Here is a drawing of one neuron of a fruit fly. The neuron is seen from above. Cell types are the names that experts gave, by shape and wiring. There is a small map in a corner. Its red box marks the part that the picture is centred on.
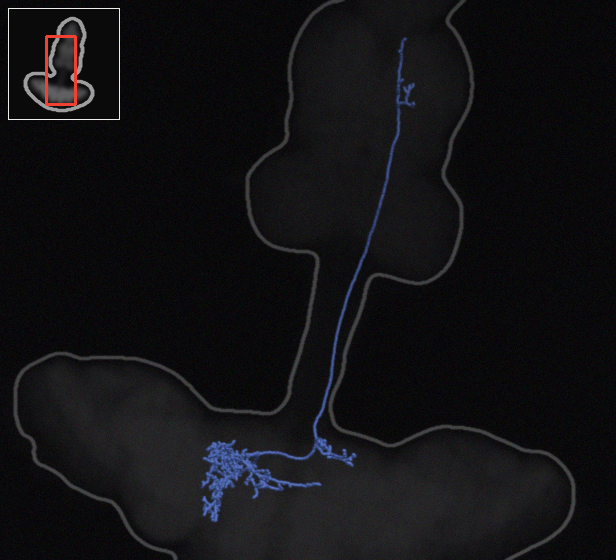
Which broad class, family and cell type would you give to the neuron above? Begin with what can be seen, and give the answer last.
It runs through the neck, between the brain and the nerve cord. In this view it is taller than it is wide. It is a descending neuron. Its family is hemilineage LB7. The cell type is DNg51.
